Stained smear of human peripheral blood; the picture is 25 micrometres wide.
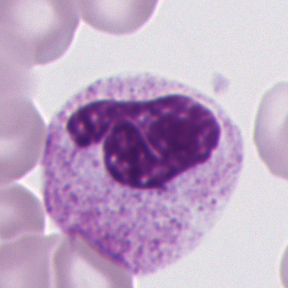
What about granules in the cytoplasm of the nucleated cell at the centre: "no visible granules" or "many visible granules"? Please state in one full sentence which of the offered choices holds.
In the cytoplasm of this cell, many granules are visible.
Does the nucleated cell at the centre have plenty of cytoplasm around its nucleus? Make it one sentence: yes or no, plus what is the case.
Yes, what surrounds the nucleus is a broad expanse of cytoplasm.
